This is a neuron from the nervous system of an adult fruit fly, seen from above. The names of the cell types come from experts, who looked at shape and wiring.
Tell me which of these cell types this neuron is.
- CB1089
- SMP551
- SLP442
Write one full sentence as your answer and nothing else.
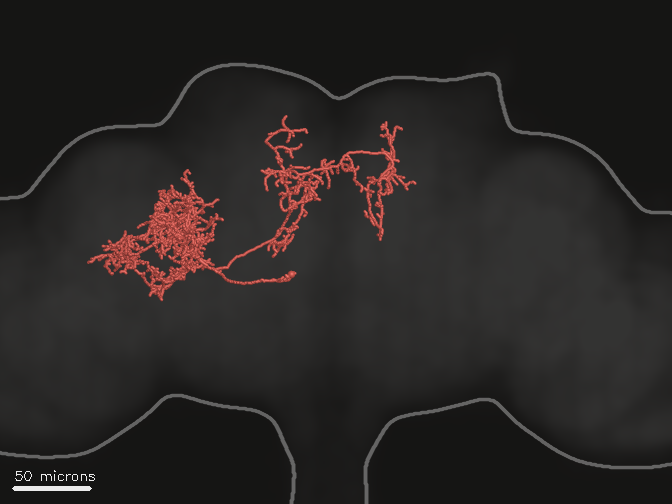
Under cell type classification, the neuron is SMP551.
